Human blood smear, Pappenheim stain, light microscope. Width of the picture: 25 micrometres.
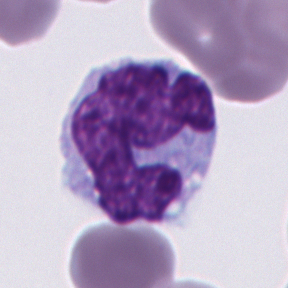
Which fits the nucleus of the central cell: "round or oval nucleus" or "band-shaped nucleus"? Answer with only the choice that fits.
Band-shaped nucleus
